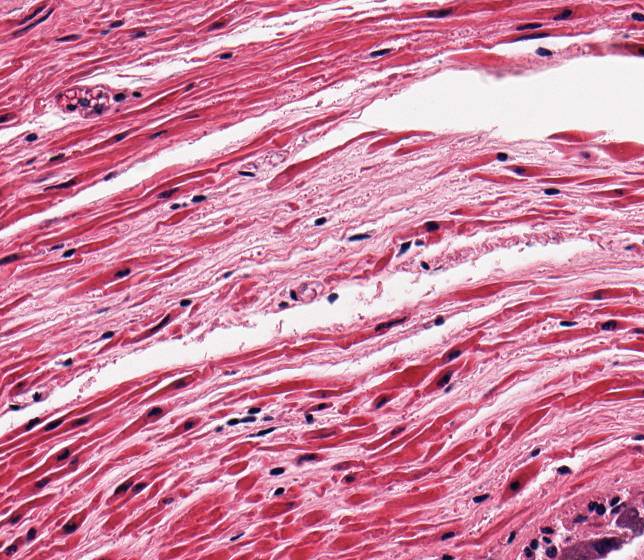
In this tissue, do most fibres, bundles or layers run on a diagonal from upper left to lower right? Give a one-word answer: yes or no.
No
